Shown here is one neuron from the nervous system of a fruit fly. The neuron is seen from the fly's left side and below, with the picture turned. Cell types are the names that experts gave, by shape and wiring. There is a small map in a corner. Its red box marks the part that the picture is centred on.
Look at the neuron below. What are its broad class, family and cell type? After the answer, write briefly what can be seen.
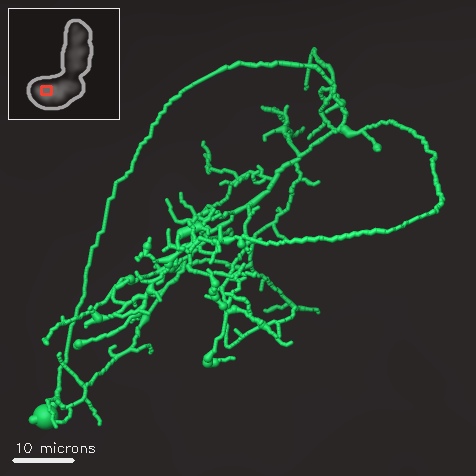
It is a central-brain intrinsic neuron. Its family is hemilineage SMPpd1. Its cell type is CB2572. Its cell body lies at the lower left of the picture. From left to right in the picture it spans about 70 microns. Dozens of branch ends can be seen.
